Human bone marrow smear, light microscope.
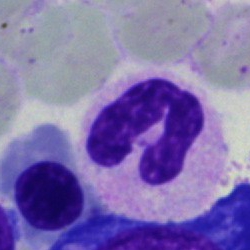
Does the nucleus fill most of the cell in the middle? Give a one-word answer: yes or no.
No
